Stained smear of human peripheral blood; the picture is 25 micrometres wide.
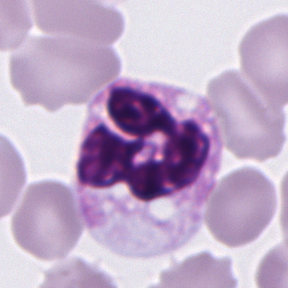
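Segmented neutrophil, central nucleated cell of a stained blood smear: dark purple, coarsely clumped chromatin and plentiful pale pinkish-lilac cytoplasm scattered with fine lilac granules. Several small clear vacuoles sit in the cytoplasm below the nucleus.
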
